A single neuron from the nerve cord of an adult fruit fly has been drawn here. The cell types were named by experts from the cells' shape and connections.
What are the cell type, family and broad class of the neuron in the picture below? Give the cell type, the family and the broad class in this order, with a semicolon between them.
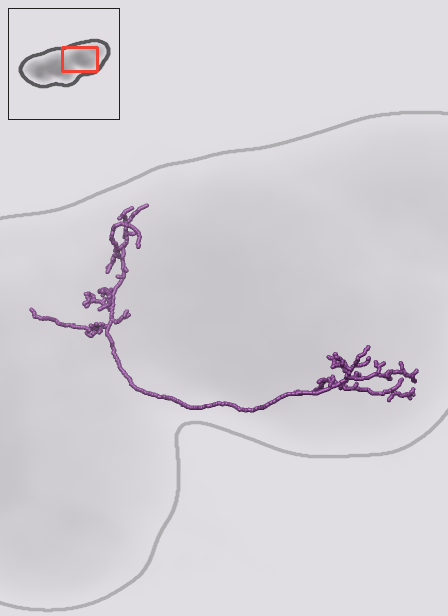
IN01A082; hemilineage 01A; nerve-cord intrinsic neuron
